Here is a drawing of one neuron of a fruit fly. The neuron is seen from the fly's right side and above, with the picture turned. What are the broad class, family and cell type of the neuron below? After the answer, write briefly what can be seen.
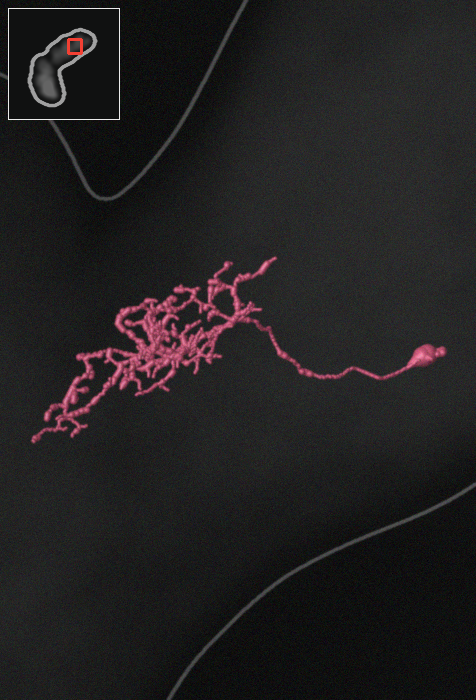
Its broad class is nerve-cord intrinsic neuron. The family is hemilineage 09A. Its cell type is IN09A017. The picture shows dozens of branch ends. In this view it is wider than it is tall.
